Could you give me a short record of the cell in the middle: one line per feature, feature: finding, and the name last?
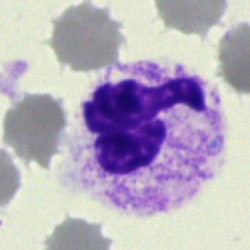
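Nucleus: bent, lobed mass, narrower arm reaching toward upper right
Chromatin: dense, dark purple
Cytoplasm: abundant, pale pinkish-lilac
Granules: fine, purple, scattered throughout the cytoplasm
Identity: segmented neutrophil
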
